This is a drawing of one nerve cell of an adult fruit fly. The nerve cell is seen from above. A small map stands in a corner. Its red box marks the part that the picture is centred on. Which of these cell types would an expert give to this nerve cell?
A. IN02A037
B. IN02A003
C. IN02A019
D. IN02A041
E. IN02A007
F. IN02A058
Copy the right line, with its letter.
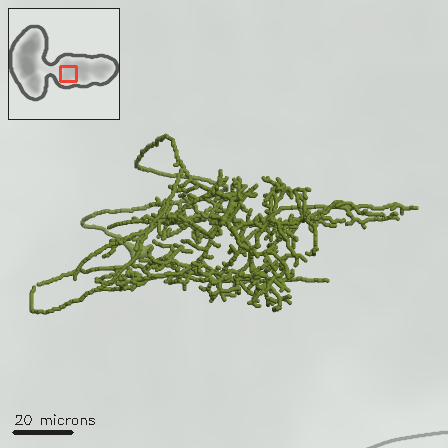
E. IN02A007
